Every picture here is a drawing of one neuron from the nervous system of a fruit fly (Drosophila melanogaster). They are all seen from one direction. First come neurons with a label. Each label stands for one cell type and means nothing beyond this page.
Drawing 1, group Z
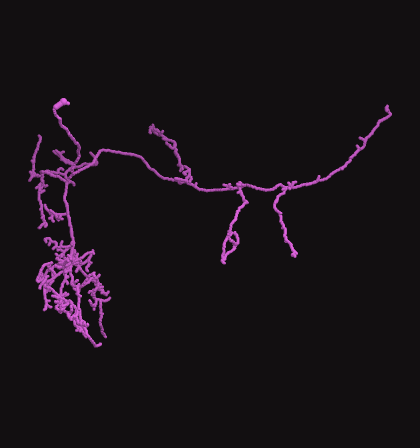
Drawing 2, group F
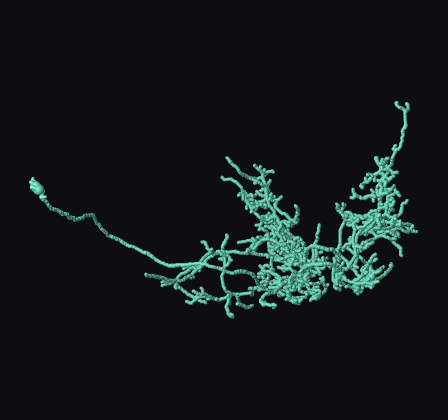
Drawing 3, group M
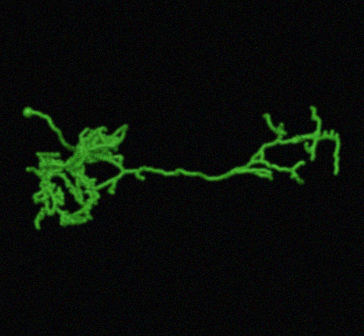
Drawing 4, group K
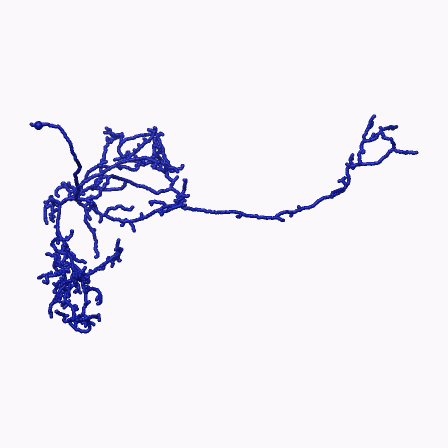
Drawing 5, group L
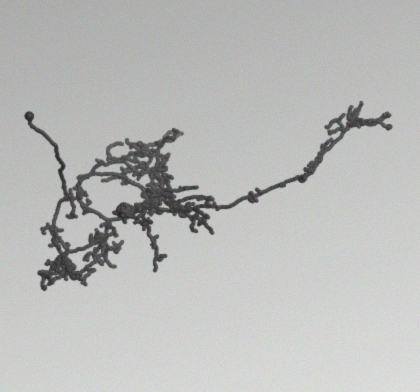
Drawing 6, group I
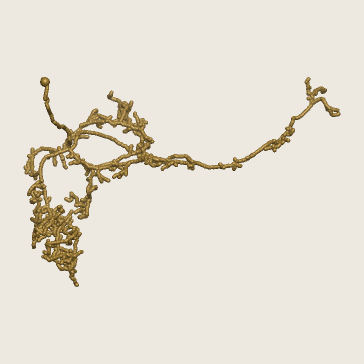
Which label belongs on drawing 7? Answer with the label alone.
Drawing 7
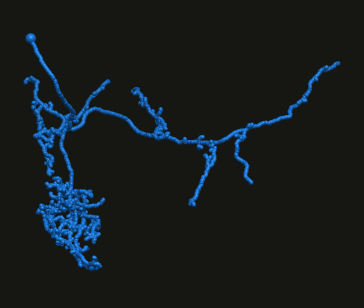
group Z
